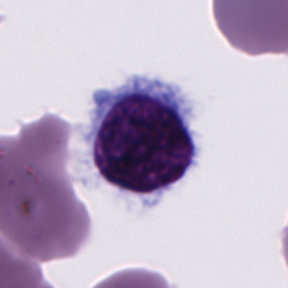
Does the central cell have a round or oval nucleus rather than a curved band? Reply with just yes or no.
Yes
